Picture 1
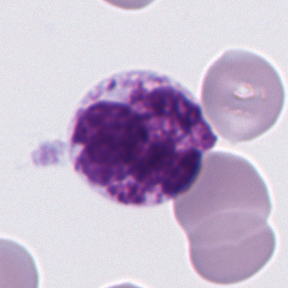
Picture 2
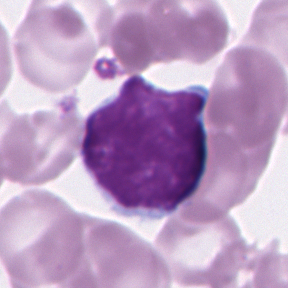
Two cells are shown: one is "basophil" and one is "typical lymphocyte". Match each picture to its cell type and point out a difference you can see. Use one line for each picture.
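In picture 1 we see a basophil: Dark purple granules lie over both the nucleus and the cytoplasm.
In picture 2 we see a typical lymphocyte: No granules are visible in the cytoplasm.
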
